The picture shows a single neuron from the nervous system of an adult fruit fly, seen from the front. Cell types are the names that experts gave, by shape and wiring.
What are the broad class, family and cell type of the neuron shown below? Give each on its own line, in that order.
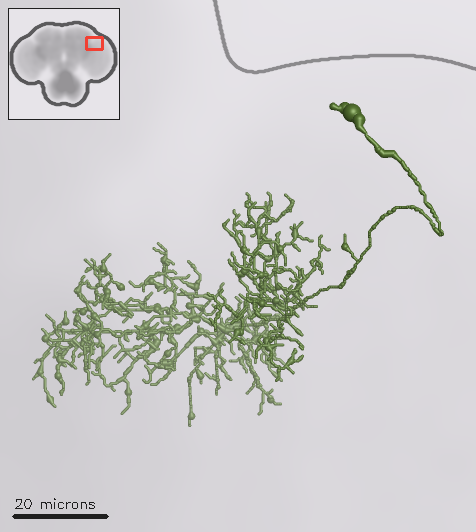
optic-lobe intrinsic neuron
TmY
TmY15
